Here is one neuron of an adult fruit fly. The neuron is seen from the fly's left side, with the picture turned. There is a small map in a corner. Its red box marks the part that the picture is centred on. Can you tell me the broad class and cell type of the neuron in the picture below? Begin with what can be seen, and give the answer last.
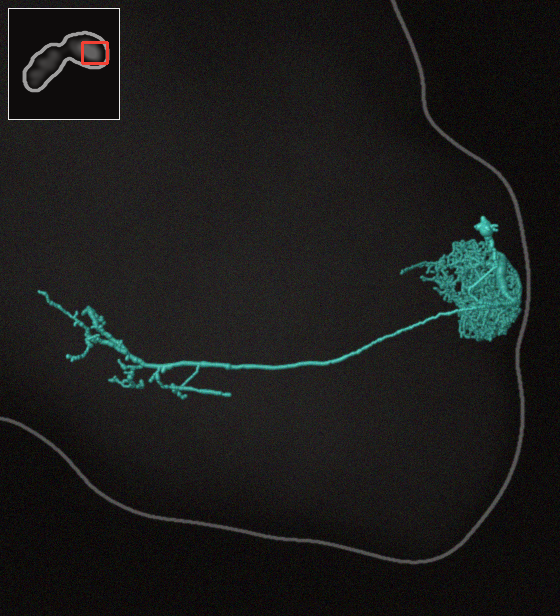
The picture shows dozens of branch ends. As drawn here it is more than twice as wide as it is tall. It is a central-brain intrinsic neuron. The cell type is AOTU014.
